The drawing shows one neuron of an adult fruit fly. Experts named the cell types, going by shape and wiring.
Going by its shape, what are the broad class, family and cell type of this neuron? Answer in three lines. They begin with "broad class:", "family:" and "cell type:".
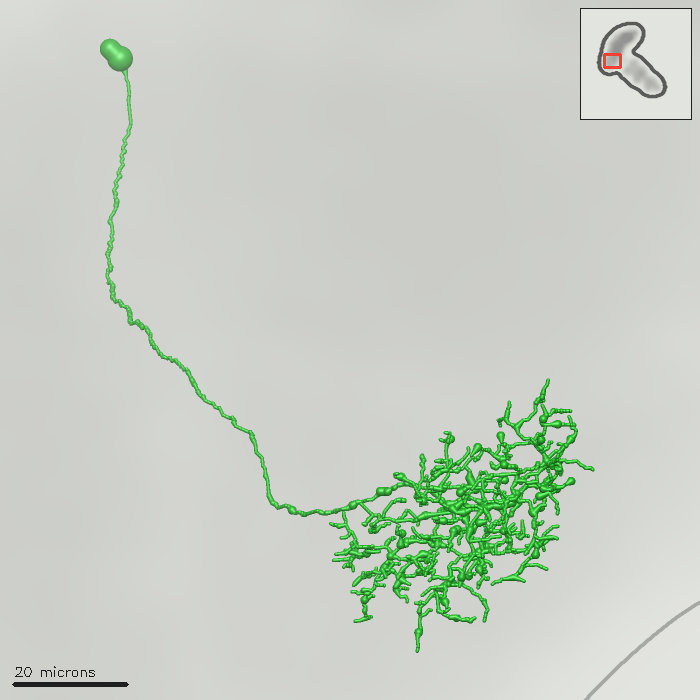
broad class: optic-lobe intrinsic neuron
family: Pm
cell type: Pm1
